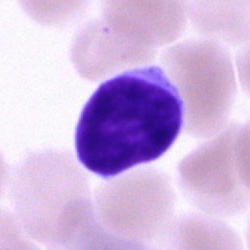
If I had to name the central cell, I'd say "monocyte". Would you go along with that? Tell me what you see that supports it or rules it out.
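Dense chromatin stains deep purple, and no distinct nucleolus is visible in the nucleus. Cytoplasm shows only as a thin, pale bluish-purple rim at the upper right, with no granules. The cell outline is smooth, without hair-like projections.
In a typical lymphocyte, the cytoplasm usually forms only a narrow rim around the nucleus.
The thin rim here accordingly supports lymphocyte.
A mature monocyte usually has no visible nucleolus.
The absent nucleolus is therefore compatible with monocyte as well and does not separate the two names. The cell is a lymphocyte, not a monocyte.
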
